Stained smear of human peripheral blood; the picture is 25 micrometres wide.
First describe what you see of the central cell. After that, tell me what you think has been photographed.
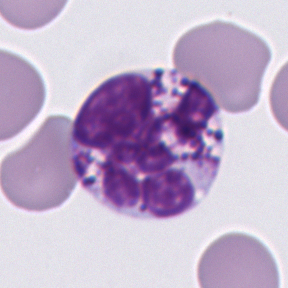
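Starting with the chromatin, it stains dark purple and looks dense. Between the lobes the cytoplasm is pale lilac. Coarse dark purple-black granules are scattered through it, but only sparsely, so much of the cytoplasm stays clear. So this is a basophil.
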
